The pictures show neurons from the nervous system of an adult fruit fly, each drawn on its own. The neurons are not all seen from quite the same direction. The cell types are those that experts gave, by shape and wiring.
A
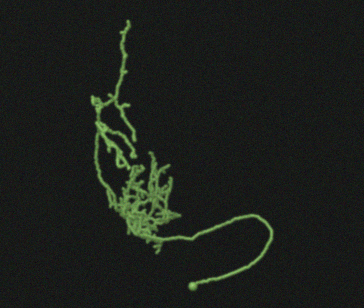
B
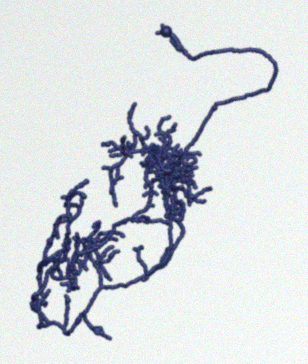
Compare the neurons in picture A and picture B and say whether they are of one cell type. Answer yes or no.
no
